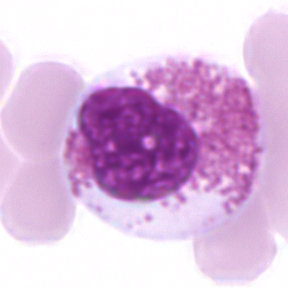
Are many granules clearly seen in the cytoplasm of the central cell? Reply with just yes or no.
Yes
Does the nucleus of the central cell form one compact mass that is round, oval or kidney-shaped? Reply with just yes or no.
Yes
